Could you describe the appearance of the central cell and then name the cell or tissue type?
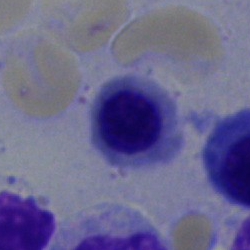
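First, the outline is roughly round. Next, the chromatin is dense and stains dark purple. Then the cytoplasm, which is pale greyish blue. Last, its rim is wider on the right side of the nucleus than on the left. This is an erythroblast.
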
